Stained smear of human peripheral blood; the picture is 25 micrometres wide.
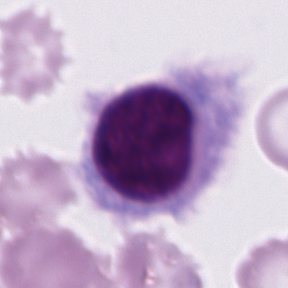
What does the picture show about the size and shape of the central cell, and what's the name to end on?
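The border of the cell is irregular and ragged rather than smooth, and fine, fuzzy projections stand out from the cytoplasmic edge, most plainly on the upper right. The cytoplasm is widest on the upper right side of the nucleus, so the nucleus sits off-centre toward the lower left. The nucleus is round in outline, about 10 micrometres across, and fills about 60% of the cell's area; it stains dark purple, with dense, faintly mottled chromatin. The cell is a hairy cell.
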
